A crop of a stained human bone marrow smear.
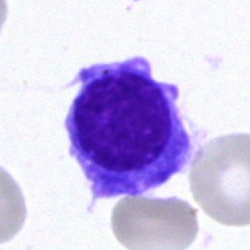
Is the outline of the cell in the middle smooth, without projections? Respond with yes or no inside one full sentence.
No, the cell does not have a smooth edge, since its outline is rough.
